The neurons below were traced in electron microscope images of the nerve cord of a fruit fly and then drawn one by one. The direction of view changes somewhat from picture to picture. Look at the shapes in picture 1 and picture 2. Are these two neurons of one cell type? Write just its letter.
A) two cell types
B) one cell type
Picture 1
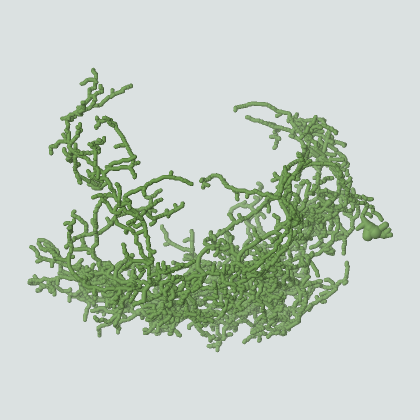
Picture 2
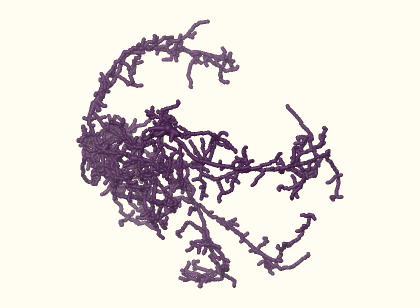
B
